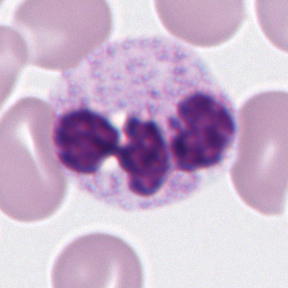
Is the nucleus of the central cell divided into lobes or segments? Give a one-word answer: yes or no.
Yes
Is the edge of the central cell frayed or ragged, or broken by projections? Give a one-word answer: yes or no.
No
